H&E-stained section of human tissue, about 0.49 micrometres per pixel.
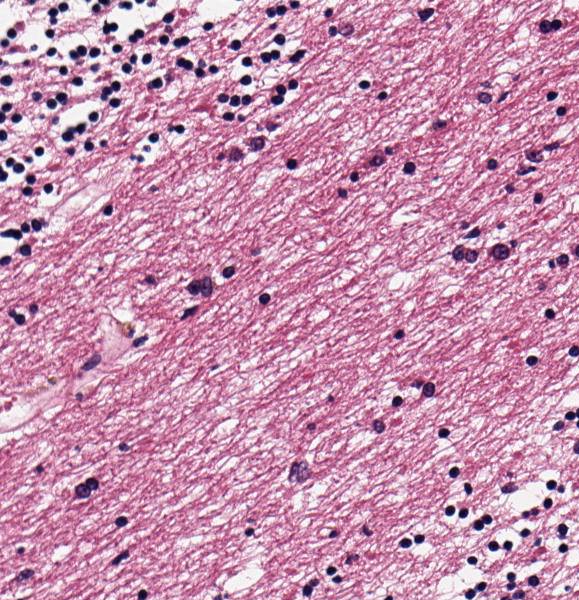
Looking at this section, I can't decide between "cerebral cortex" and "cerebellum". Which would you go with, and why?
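This is cerebellum. What decides it is the dense crowd of small round dark nuclei set among clear spaces at the top left.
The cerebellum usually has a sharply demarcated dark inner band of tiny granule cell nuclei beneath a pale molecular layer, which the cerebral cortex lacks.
Elsewhere, small round dark nuclei lie sparse in a pink fibrillary background whose fine fibres run diagonally from lower left to upper right.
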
